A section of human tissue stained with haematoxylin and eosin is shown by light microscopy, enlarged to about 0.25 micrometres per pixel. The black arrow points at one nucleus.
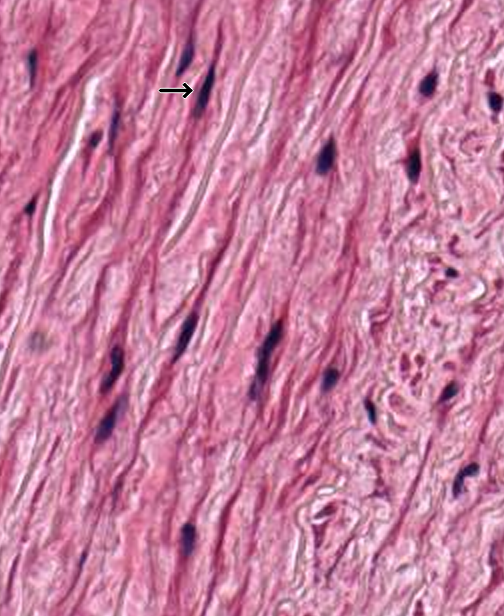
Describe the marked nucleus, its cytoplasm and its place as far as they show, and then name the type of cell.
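The nucleus is elongated and spindle-like with tapering ends, and its long axis runs along the same diagonal as the surrounding fibres. The nucleus is dark and evenly stained throughout, similar in size and darkness to the other elongated nuclei in the field. The cytoplasm is pink and merges with the surrounding pink fibres, with no clear outline separating the cell from them. The marked cell is a smooth muscle cell.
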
